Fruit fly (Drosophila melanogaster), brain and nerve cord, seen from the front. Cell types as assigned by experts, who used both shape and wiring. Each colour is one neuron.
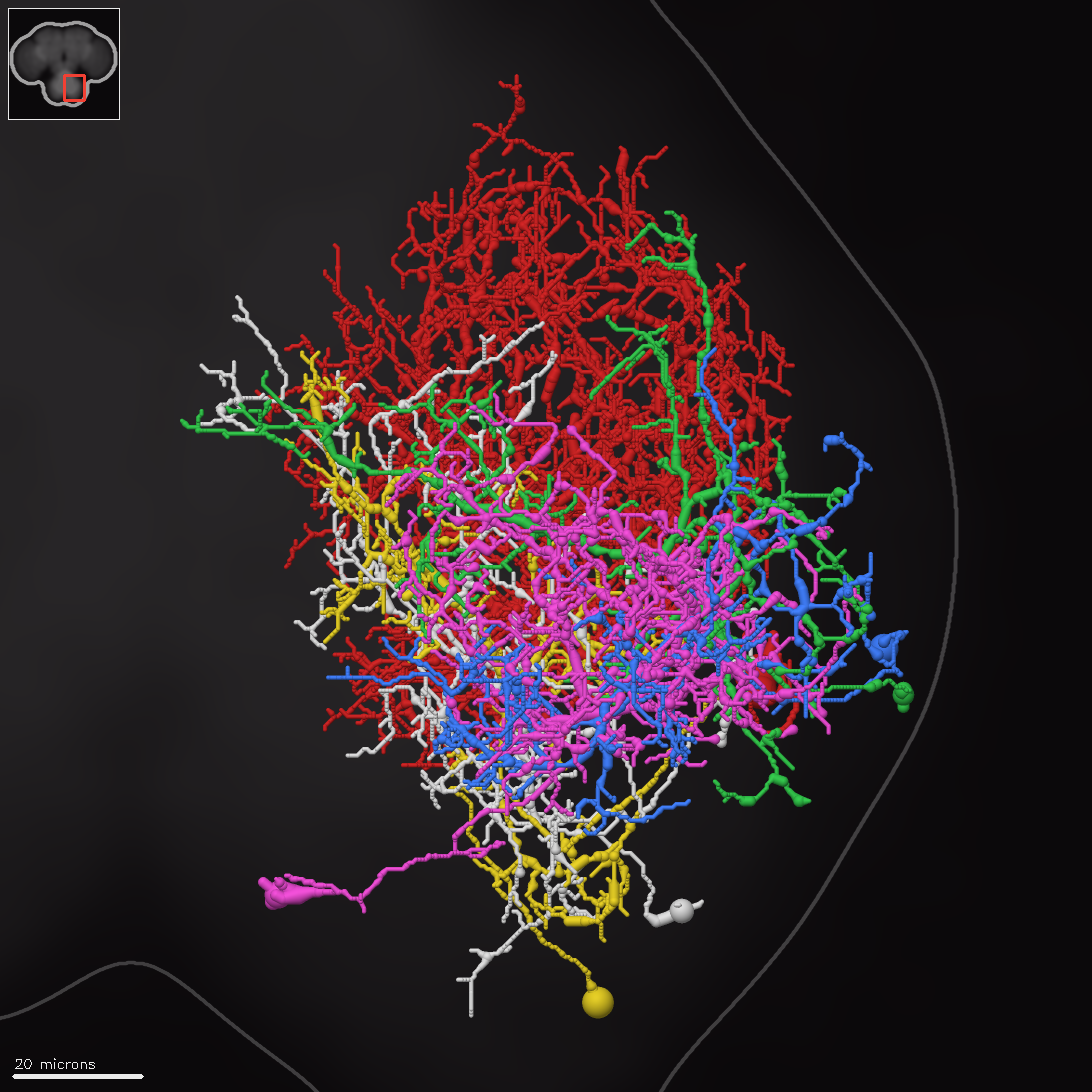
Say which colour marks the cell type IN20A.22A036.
yellow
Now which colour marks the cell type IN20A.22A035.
blue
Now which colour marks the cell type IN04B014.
magenta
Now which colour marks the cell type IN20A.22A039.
white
